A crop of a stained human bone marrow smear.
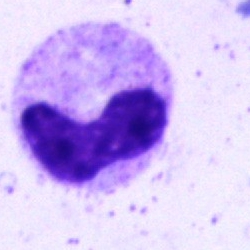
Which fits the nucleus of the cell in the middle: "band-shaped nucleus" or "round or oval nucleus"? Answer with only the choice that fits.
Band-shaped nucleus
